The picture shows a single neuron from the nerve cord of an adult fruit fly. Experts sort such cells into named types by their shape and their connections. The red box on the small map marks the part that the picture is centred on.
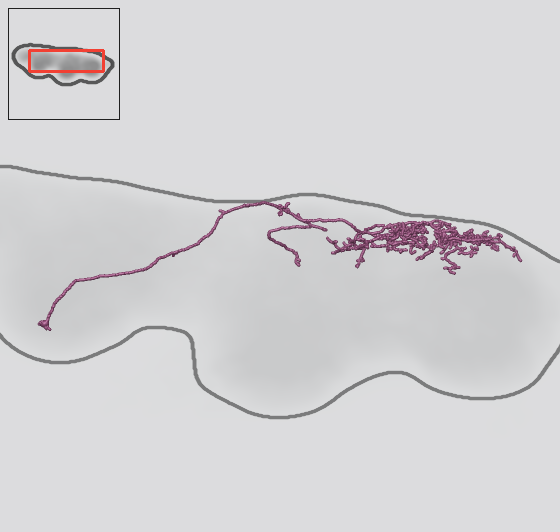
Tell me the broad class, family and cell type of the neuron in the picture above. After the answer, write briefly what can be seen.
Its broad class is nerve-cord intrinsic neuron. Its family is hemilineage 06B. Its cell type is IN06B047. In this view it is more than twice as wide as it is tall.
